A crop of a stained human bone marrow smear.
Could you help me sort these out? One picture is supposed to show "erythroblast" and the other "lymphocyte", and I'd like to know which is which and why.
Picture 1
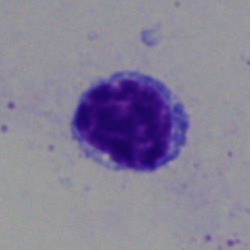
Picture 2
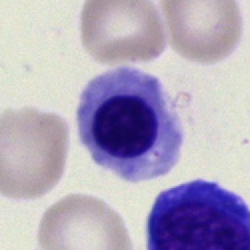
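Picture 1 shows a lymphocyte; picture 2 shows an erythroblast. The lymphocyte's nucleus fills most of the cell and sits toward the left, whereas the erythroblast's nucleus is surrounded by a moderate rim of pale lilac-blue cytoplasm. The lymphocyte's chromatin is dark purple and clumped, with paler streaks between the clumps; the erythroblast's chromatin is dense and dark purple. The lymphocyte has a single small clear spot in its cytoplasm at the lower edge of the cell, while the erythroblast's cytoplasm shows no visible granules. The erythroblast's outline is slightly irregular and bumpy.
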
